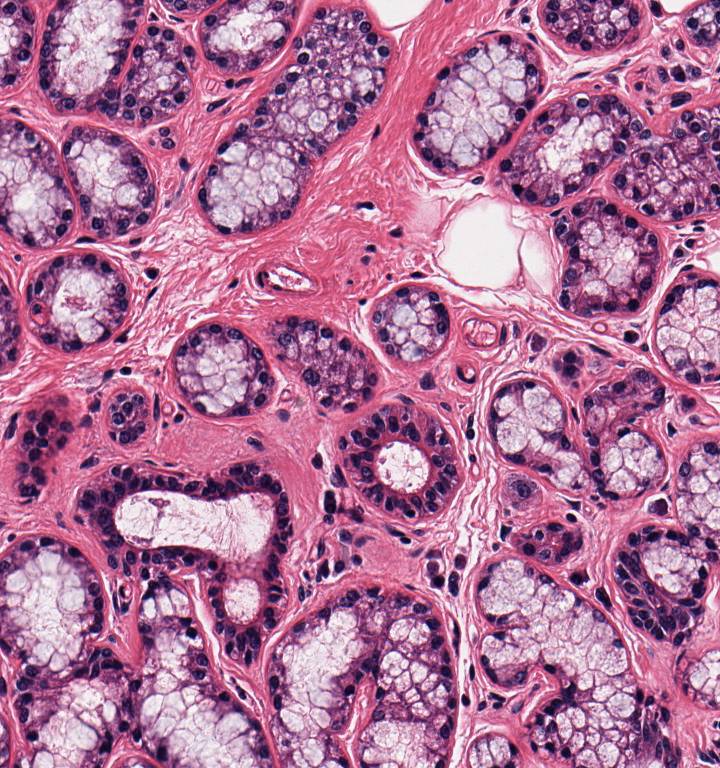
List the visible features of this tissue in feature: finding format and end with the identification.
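Layout: closely packed rounded glandular units, pink fibrous stroma between
Most units: mucous cells, pale foamy cytoplasm, nuclei flattened at base
Edges, some: purple granular cytoplasm, round nuclei, so serous caps
Stroma: dense pink collagen, few spindle-shaped nuclei
So, then: minor salivary gland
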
